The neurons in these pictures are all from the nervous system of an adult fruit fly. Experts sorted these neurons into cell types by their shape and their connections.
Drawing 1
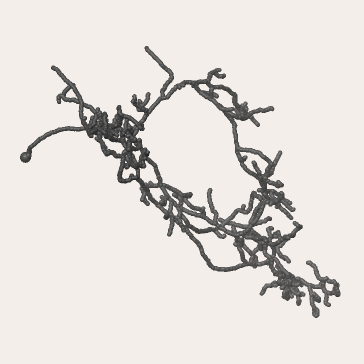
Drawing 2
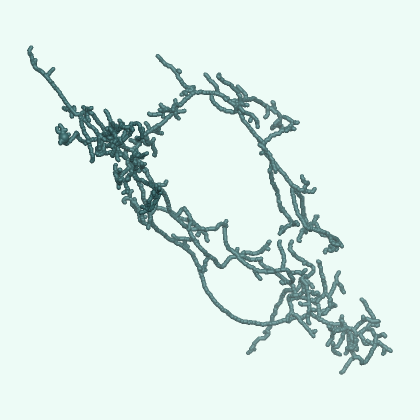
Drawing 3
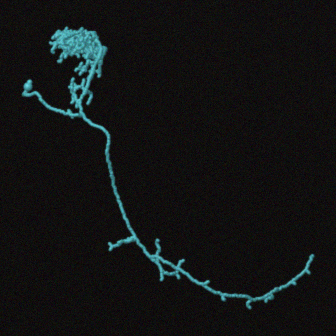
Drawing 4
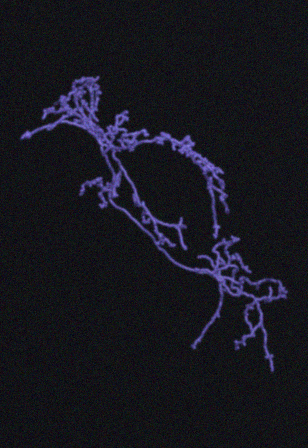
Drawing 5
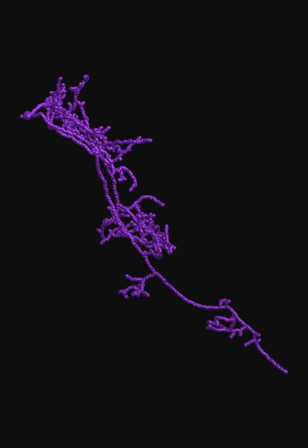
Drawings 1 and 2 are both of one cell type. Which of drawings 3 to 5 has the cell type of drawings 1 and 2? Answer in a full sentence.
Drawing 4 shows a neuron of the same cell type.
